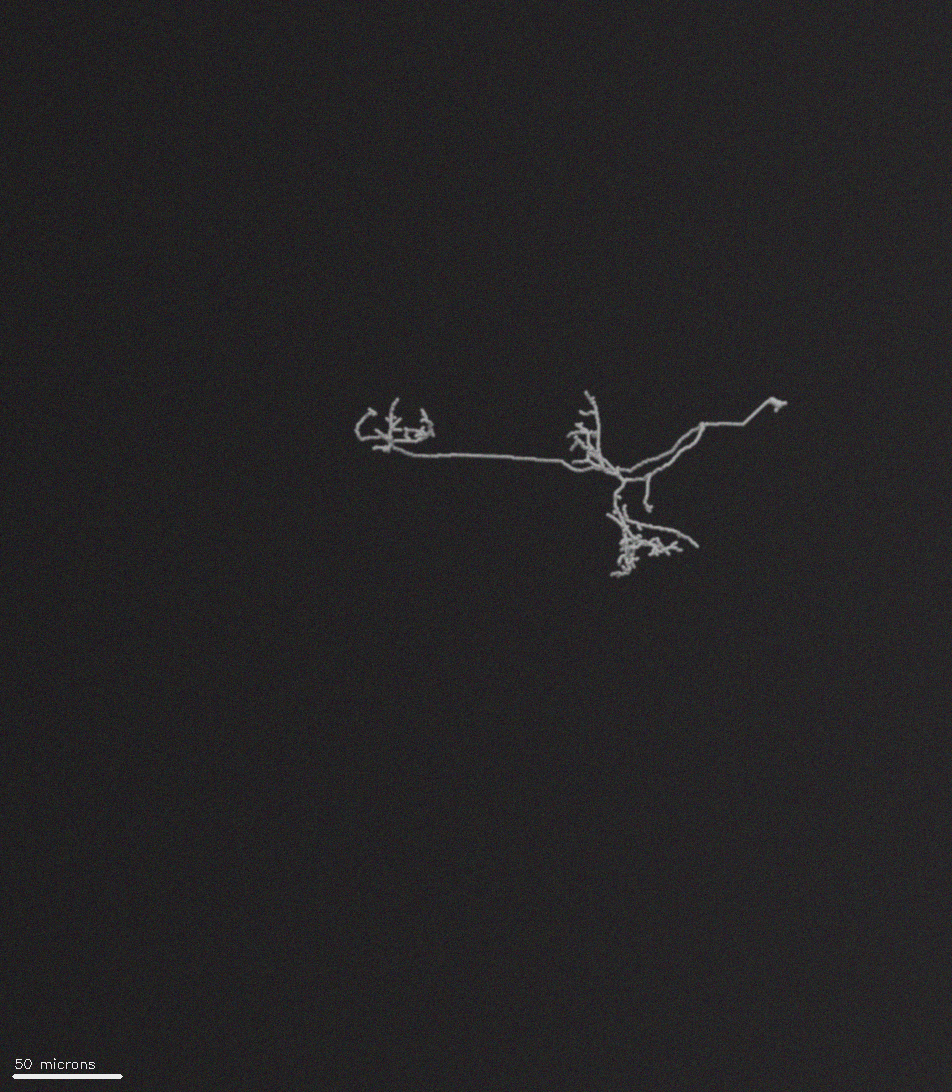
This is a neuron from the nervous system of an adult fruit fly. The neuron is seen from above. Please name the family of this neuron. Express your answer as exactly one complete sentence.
It is to family hemilineage AOTUv4_dorsal that the neuron is assigned.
